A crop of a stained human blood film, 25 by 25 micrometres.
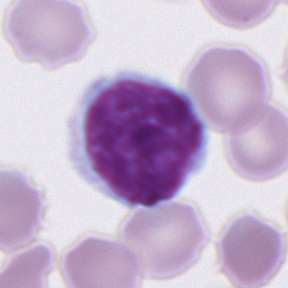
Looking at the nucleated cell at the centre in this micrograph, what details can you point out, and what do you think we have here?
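You can see the cytoplasm here is only a thin rim around the nucleus. The nucleus itself stains deep purple, and its chromatin is dense and coarsely clumped. Over on the left, the cell margin looks faintly ragged and frayed. So it's a typical lymphocyte.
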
